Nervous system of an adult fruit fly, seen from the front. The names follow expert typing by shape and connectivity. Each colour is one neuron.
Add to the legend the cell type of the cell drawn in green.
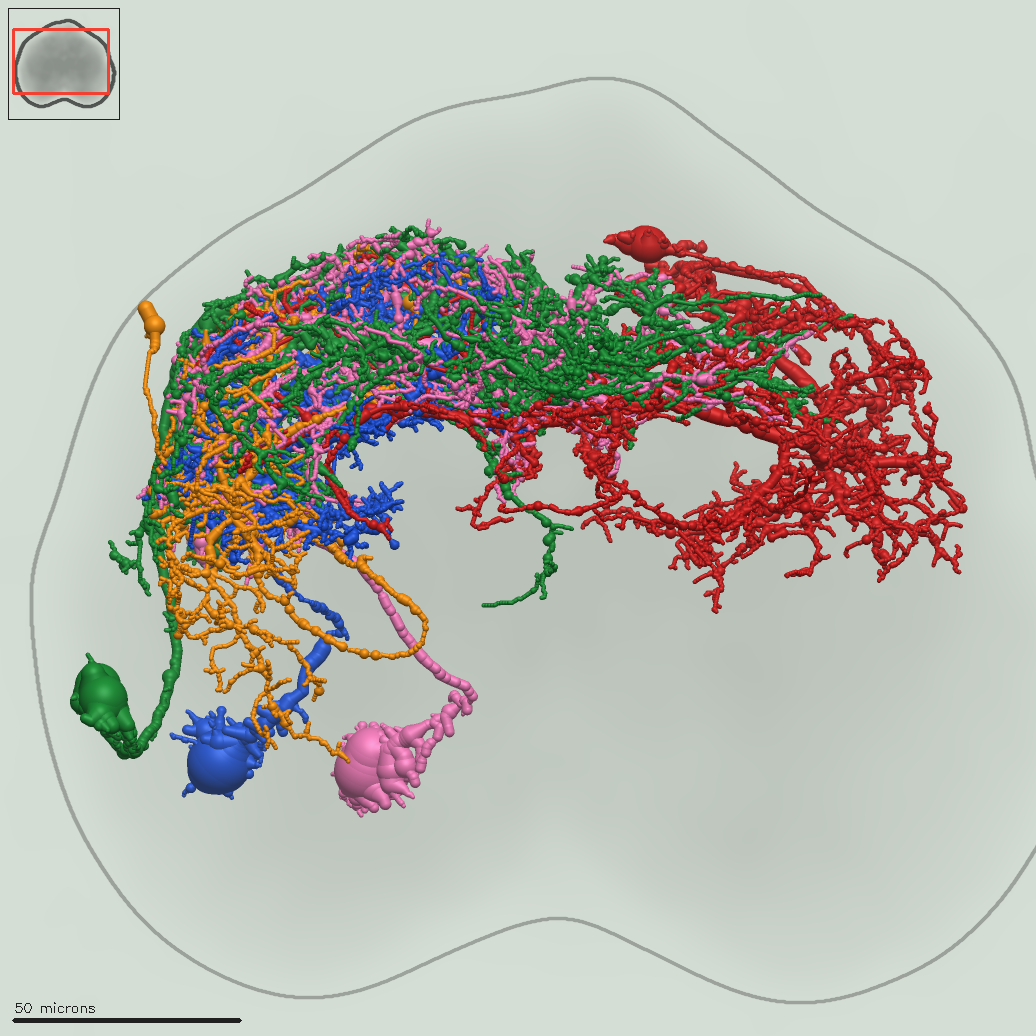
MNwm36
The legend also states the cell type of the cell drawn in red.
IN19B008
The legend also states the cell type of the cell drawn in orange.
dMS2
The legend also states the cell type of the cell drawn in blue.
MNwm35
